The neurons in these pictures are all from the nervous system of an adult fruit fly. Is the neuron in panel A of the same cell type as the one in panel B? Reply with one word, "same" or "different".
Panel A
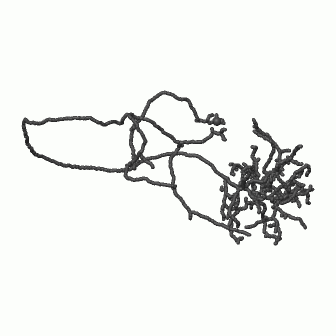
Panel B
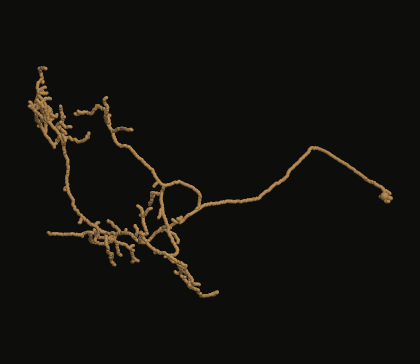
different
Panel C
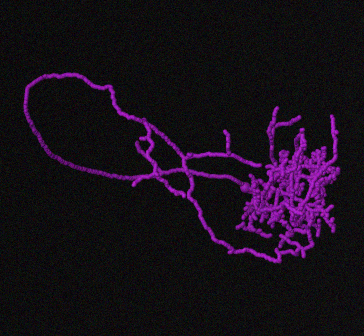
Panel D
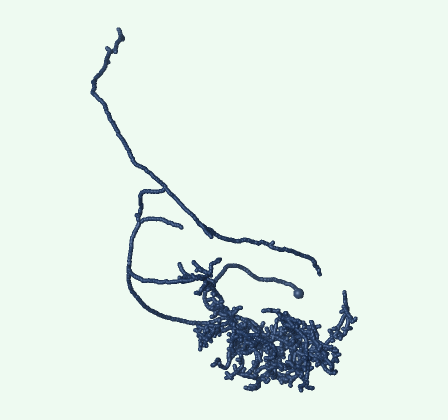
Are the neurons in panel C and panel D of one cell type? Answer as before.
different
